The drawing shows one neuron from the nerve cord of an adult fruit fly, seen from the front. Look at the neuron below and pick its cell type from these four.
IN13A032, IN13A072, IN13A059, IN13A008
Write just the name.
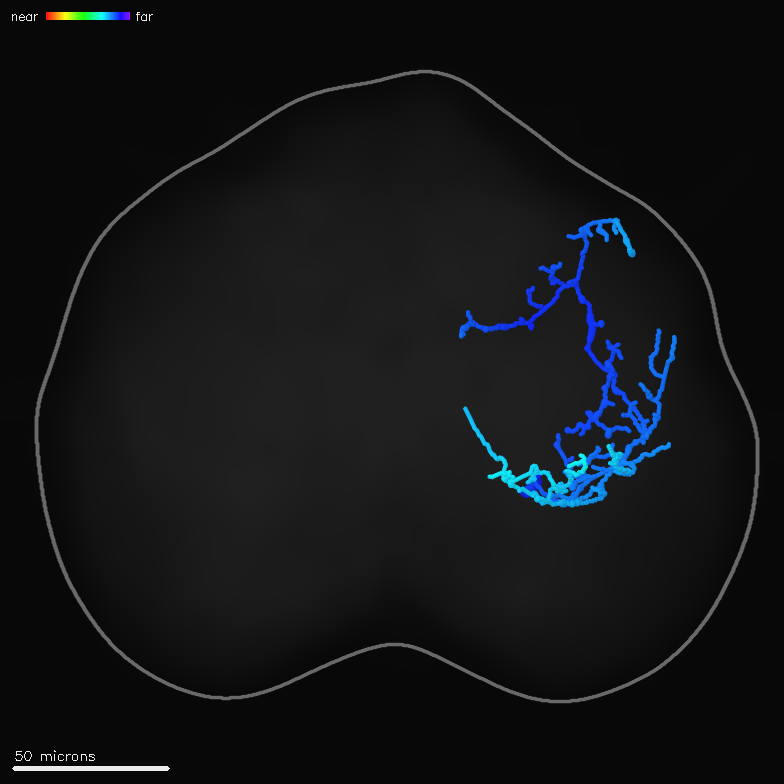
IN13A059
